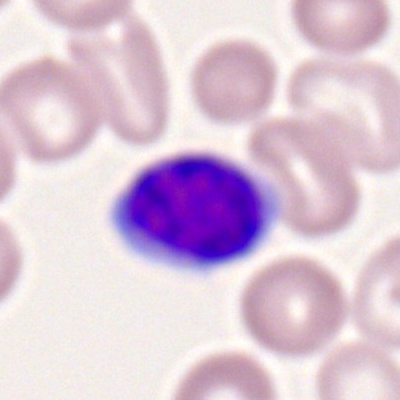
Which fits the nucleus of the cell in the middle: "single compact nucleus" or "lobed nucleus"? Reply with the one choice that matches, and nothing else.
Single compact nucleus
